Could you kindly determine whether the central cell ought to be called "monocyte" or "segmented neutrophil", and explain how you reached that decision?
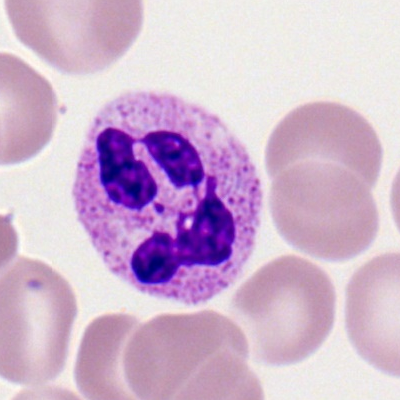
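This is a segmented neutrophil. The nucleus is divided into several separate lobes.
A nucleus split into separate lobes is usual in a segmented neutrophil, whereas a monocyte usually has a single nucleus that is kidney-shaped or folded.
The cytoplasm is plentiful and pale pinkish-lilac.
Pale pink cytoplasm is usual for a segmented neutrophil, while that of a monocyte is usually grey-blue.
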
